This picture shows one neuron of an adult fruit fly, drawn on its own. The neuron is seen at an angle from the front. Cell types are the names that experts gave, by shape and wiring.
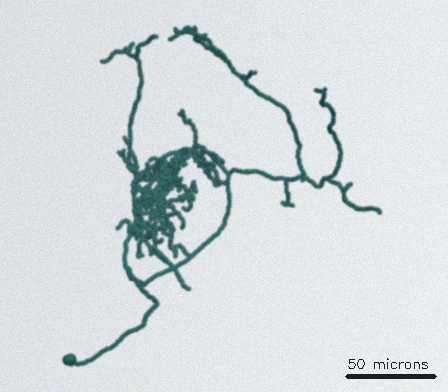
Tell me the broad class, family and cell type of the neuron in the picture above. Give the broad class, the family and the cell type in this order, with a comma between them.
central-brain intrinsic neuron, hemilineage LALv1_ventral, PLP071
